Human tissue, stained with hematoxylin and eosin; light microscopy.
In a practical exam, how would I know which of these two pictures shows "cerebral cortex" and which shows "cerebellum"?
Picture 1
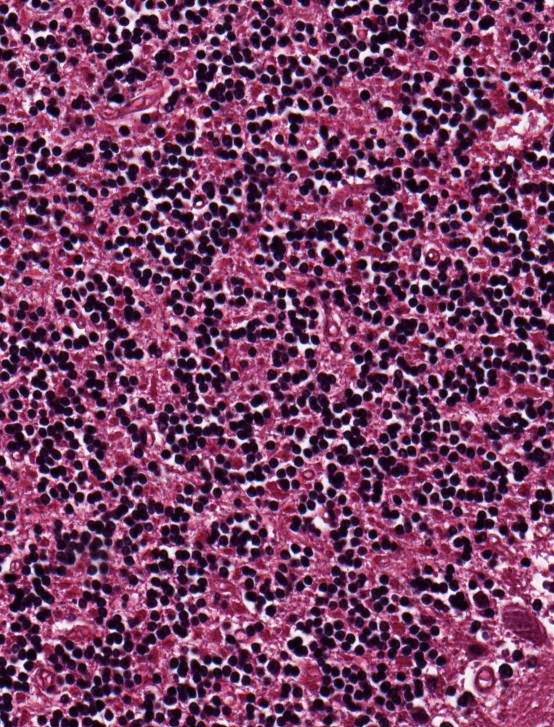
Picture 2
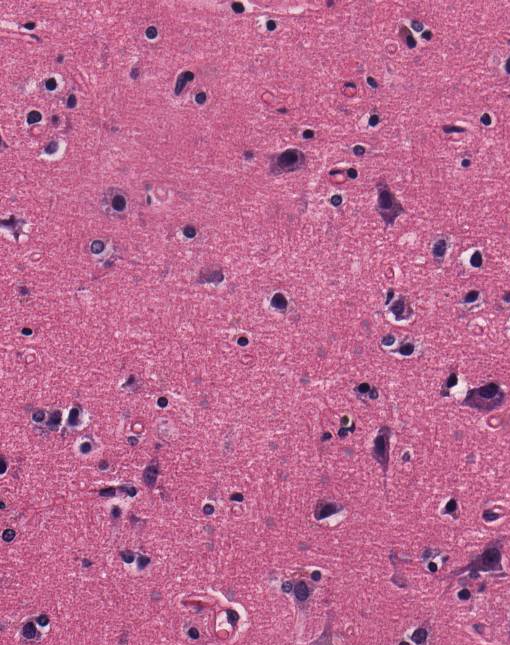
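Picture 1 is cerebellum, picture 2 cerebral cortex. What I notice first in the cerebellum is small round nuclei packed densely and fairly evenly across the whole field, with hardly any cytoplasm around them. Between them are irregular pink patches of fibrillary material with no nuclei.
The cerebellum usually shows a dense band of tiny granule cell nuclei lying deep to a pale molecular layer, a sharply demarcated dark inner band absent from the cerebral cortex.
The cerebral cortex field is a uniform pink, finely fibrillary background with cells scattered singly through it, small, round, dark-staining nuclei being the most numerous and evenly spread. Several larger cells there have angular, triangular bodies tapering into a single process, one just right of centre.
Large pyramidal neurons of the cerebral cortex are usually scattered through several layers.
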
